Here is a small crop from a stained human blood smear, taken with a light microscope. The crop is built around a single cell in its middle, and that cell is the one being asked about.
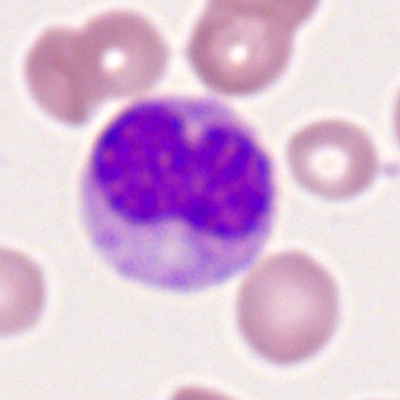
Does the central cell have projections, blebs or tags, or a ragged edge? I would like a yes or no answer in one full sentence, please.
No, there are no projections, blebs or tags; the cell's outline is smooth.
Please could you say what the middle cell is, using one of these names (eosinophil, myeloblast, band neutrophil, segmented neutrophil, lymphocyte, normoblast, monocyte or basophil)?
band neutrophil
